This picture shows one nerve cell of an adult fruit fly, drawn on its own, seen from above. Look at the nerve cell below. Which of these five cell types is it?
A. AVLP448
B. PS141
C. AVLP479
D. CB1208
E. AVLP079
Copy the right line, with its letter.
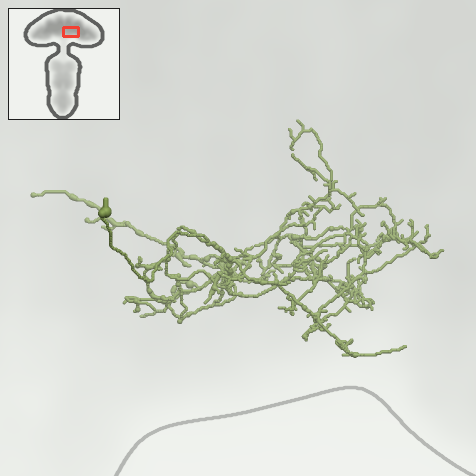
B. PS141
